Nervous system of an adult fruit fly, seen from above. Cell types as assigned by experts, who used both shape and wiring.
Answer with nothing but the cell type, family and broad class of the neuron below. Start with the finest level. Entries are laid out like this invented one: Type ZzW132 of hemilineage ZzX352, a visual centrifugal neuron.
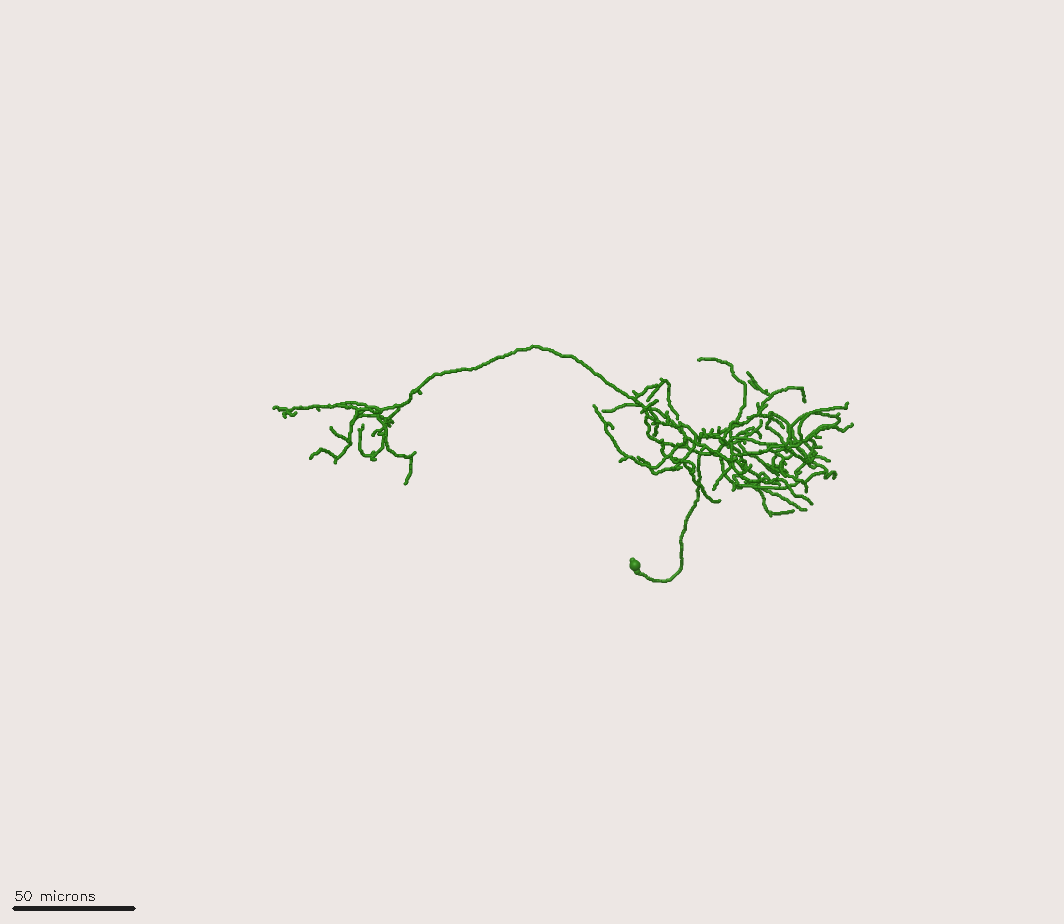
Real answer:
Type SIP076 of hemilineage DM6_dorso_lateral, a central-brain intrinsic neuron.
